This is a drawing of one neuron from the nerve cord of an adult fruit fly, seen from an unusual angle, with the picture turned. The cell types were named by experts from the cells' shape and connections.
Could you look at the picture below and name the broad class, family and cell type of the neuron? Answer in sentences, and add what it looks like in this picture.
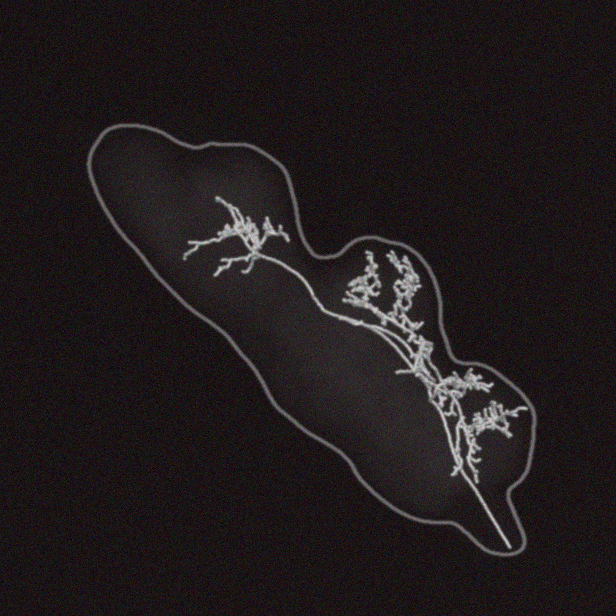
Its broad class is ascending neuron. The family is hemilineage 05B. The cell type is AN05B105. As drawn here it is about as wide as it is tall.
